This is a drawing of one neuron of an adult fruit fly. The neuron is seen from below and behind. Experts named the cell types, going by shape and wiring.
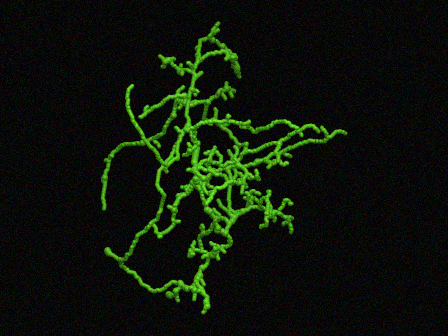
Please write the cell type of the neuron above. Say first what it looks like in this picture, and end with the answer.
No cell body is drawn. The picture shows dozens of branch ends. It is a nerve-cord intrinsic neuron. The cell type is IN20A.22A024.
